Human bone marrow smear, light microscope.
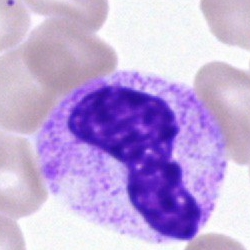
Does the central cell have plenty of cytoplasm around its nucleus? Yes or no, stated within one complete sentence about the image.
Yes, the cell has plenty of cytoplasm around its nucleus.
